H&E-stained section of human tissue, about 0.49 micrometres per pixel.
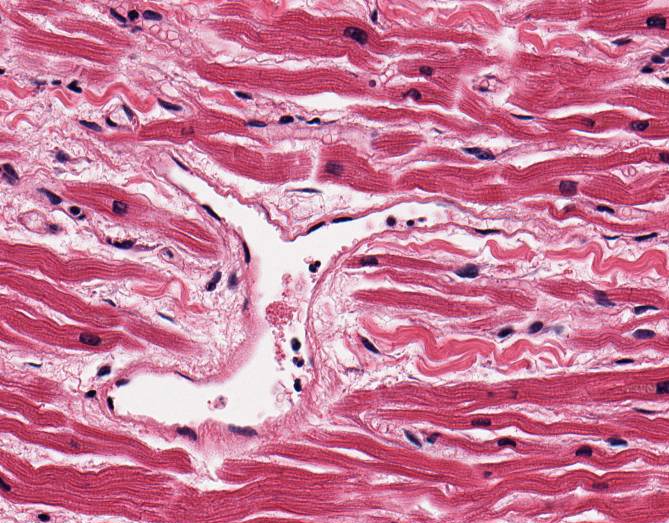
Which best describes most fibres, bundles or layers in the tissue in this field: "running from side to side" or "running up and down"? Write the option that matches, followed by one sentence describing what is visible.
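Running from side to side. Striated muscle fibres fill most of the field and run mainly from left to right.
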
